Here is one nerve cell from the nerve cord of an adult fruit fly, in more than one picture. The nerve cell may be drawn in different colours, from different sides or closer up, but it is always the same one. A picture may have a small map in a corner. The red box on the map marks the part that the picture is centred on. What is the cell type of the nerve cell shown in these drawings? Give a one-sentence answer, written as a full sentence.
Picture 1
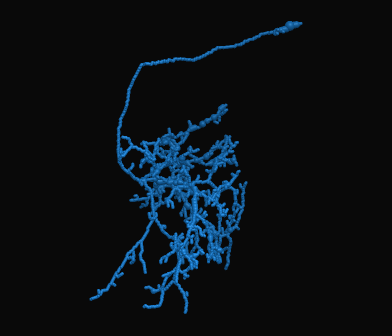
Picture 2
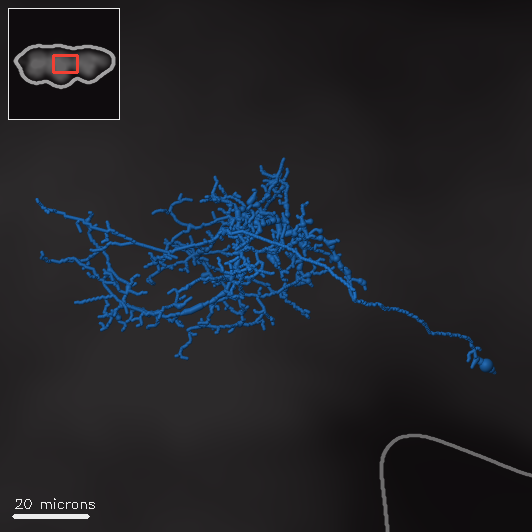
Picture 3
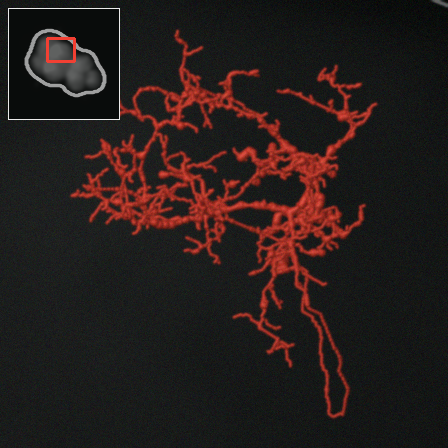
With respect to cell type, this nerve cell is IN21A038.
